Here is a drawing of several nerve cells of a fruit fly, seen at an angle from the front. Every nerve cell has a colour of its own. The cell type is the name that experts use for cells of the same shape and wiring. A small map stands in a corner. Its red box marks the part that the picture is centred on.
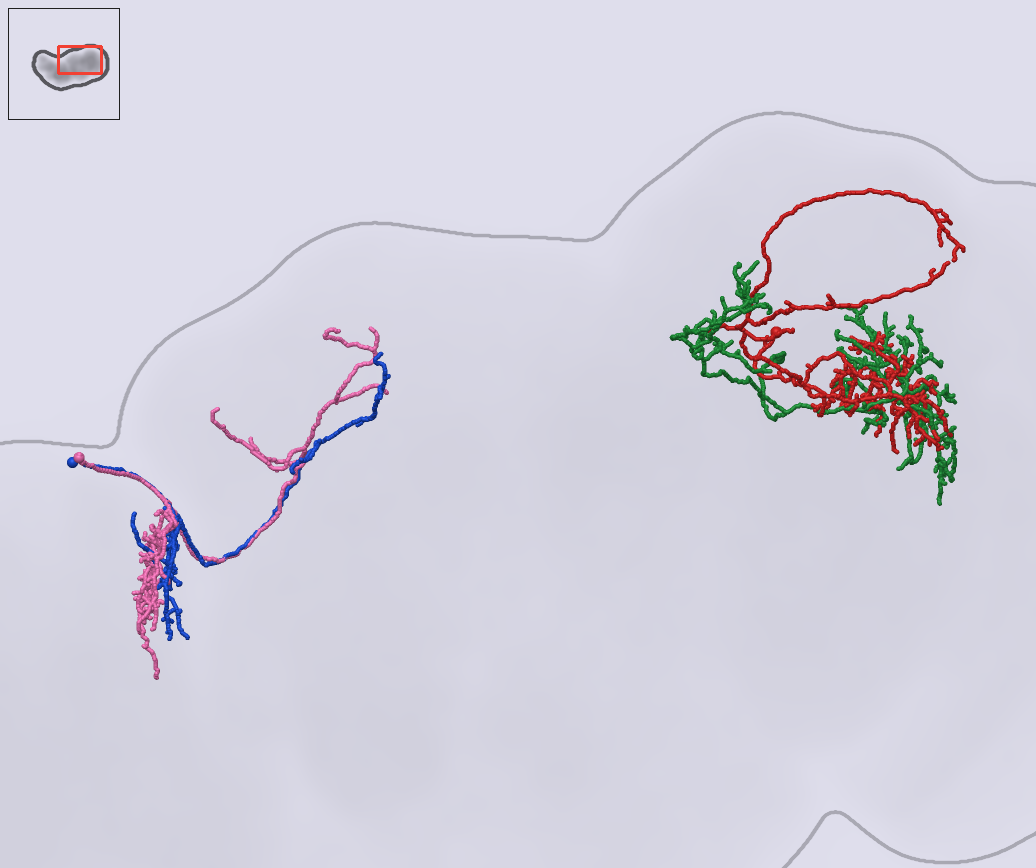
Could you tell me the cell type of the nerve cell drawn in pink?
LoVP8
